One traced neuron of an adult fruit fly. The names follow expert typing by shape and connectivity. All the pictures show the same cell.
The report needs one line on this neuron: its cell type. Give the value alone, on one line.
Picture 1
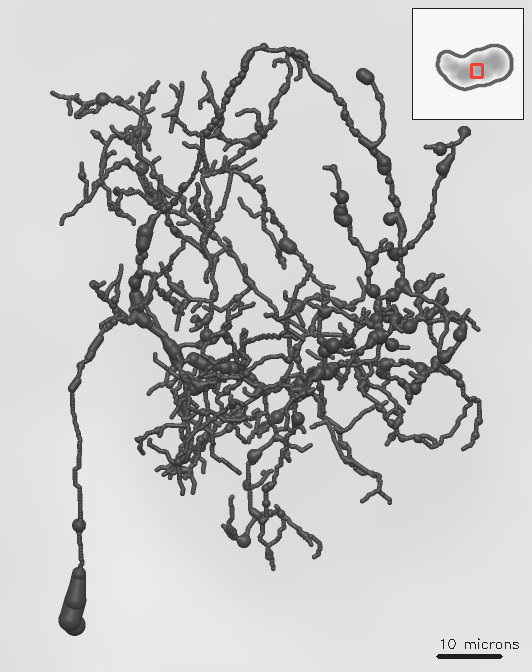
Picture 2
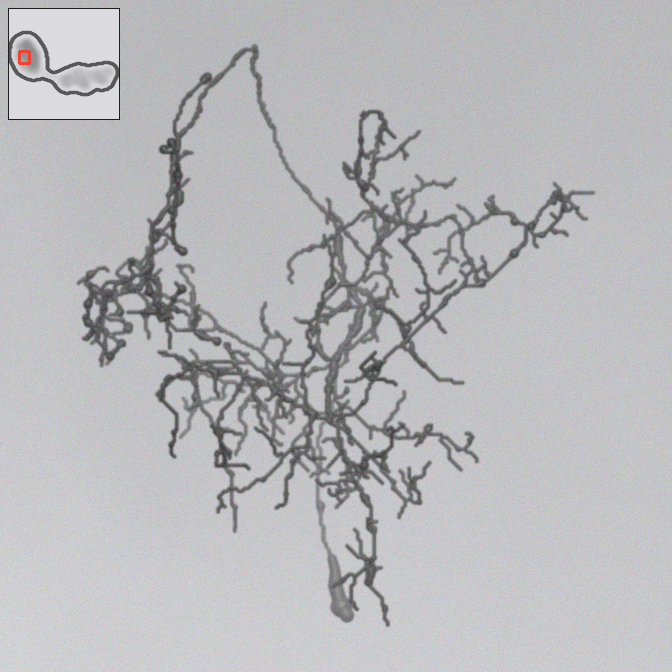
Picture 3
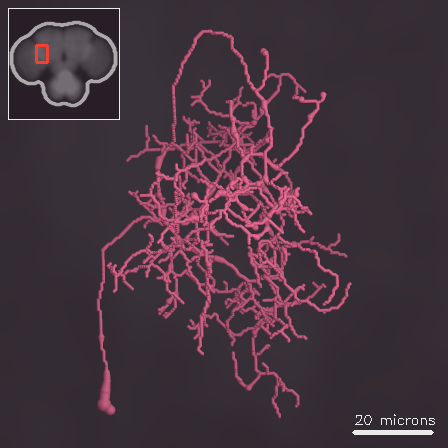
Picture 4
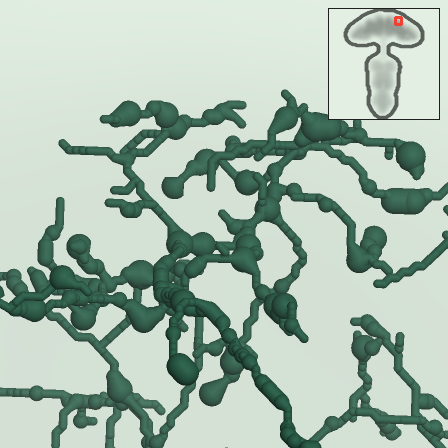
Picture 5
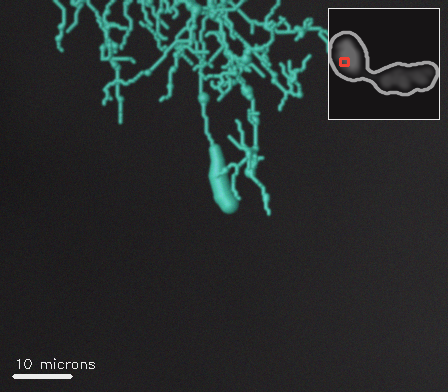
CB3322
